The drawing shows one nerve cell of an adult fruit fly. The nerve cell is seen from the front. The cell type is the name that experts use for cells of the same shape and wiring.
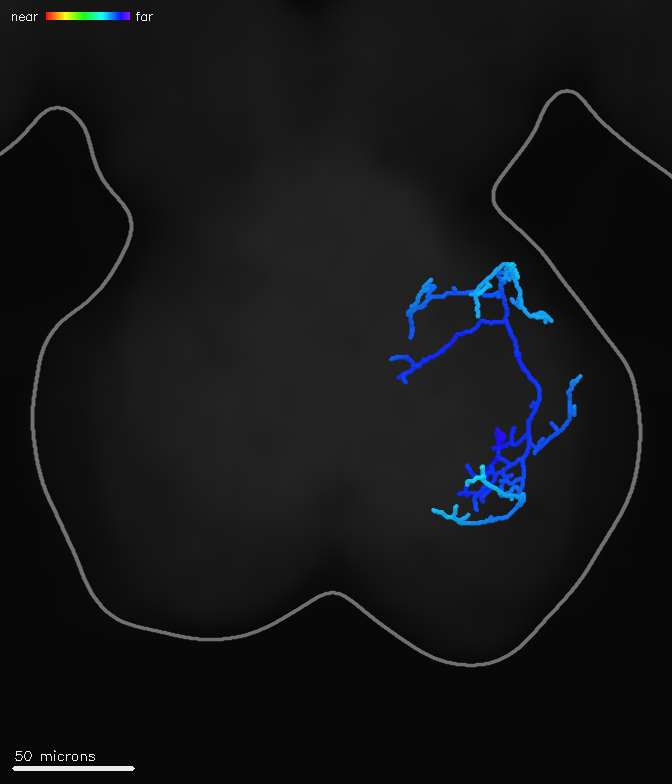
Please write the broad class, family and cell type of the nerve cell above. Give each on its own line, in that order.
nerve-cord intrinsic neuron
hemilineage 13A
IN13A059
